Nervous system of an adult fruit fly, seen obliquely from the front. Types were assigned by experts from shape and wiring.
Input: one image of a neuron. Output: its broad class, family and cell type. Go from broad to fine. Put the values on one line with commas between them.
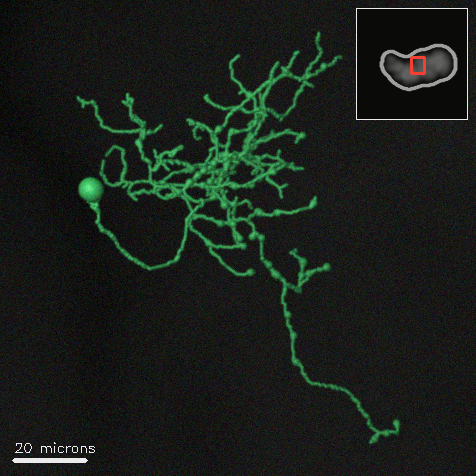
central-brain intrinsic neuron, hemilineage VLPl4_dorsal, AVLP013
